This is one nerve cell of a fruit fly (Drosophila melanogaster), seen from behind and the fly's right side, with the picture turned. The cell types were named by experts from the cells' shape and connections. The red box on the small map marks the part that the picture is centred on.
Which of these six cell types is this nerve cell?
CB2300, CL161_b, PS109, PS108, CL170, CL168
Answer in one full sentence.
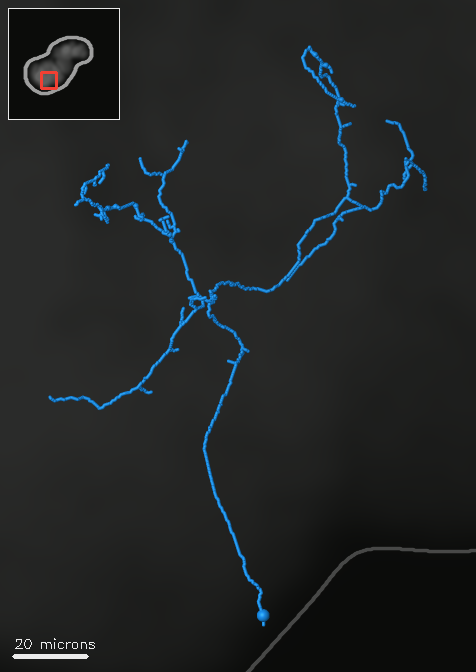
Under cell type classification, the nerve cell is CL170.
